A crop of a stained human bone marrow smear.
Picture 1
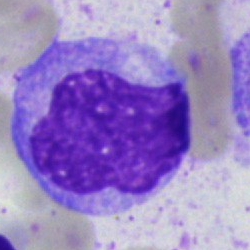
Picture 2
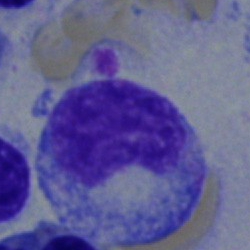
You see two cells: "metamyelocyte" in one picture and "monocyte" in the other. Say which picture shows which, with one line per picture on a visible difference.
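In picture 1 we see a monocyte: No distinct granules are seen in the cytoplasm.
In picture 2 we see a metamyelocyte: The cytoplasm is speckled with fine purple granules.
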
